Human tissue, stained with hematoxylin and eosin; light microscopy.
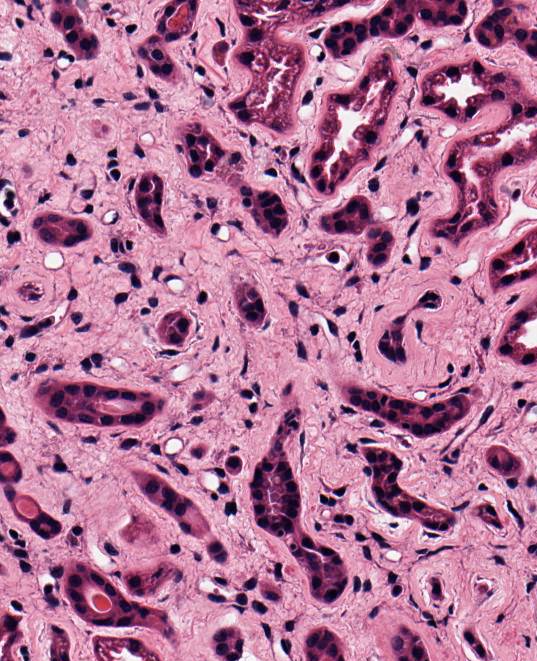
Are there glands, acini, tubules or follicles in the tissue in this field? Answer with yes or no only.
Yes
